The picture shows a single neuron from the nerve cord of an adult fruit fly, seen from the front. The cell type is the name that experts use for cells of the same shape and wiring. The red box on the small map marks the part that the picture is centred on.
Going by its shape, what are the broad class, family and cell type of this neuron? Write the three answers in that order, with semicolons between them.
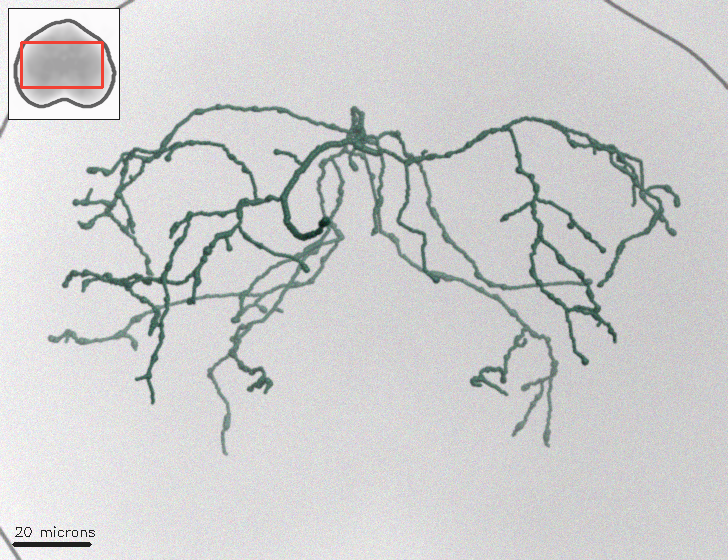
descending neuron; DNge; DNge003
